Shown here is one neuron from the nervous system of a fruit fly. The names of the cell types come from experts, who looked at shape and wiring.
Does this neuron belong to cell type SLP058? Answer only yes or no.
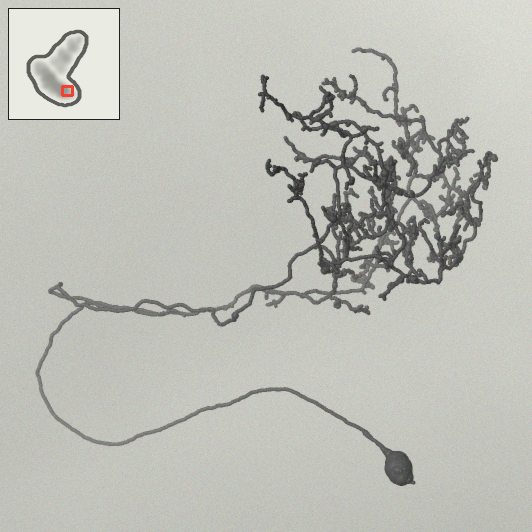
no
